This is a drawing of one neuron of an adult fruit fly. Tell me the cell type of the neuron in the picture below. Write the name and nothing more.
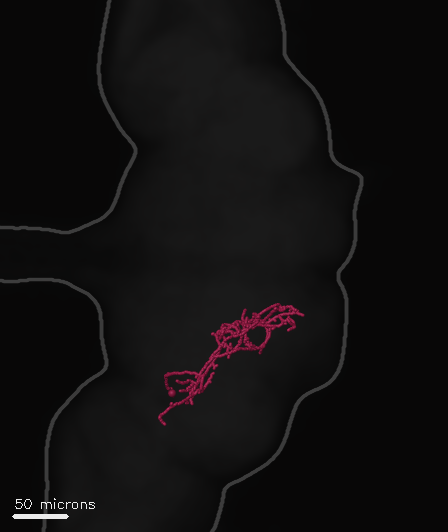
LHPD2a4_a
